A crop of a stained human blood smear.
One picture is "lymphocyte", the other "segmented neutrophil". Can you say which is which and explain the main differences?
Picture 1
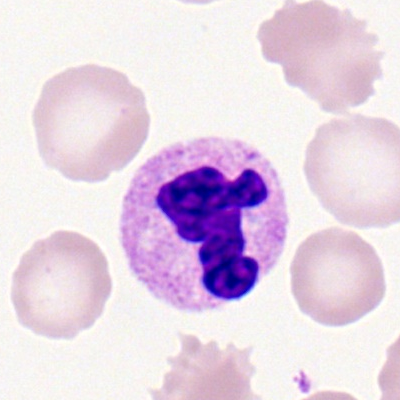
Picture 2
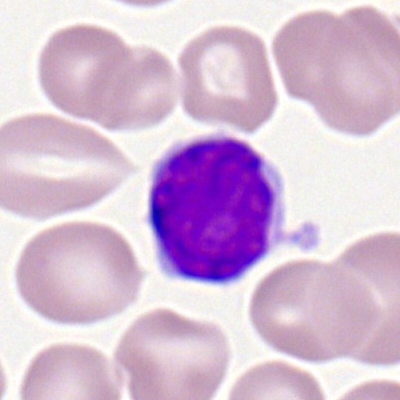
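In this pair, picture 1 is the segmented neutrophil and picture 2 the lymphocyte. Look first at the nucleus of the segmented neutrophil: it is divided into separate lobes linked by narrower bands of chromatin. The cytoplasm differs plainly, being abundant and pale pinkish-lilac in the segmented neutrophil and filled with fine, small granules of the same tint, but only a very thin pale blue rim in the lymphocyte, with no granules and no vacuoles.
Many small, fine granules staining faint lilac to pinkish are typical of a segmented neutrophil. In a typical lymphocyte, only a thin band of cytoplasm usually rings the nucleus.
Both cells have dark purple chromatin, coarsely clumped in the segmented neutrophil and dense in the lymphocyte.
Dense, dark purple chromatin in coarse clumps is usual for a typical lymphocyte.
No nucleoli can be seen in the segmented neutrophil's nucleus.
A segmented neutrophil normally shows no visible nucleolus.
The segmented neutrophil has a round, smooth outline; the lymphocyte's is roughly round, with a small pale purple fragment touching its right side.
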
